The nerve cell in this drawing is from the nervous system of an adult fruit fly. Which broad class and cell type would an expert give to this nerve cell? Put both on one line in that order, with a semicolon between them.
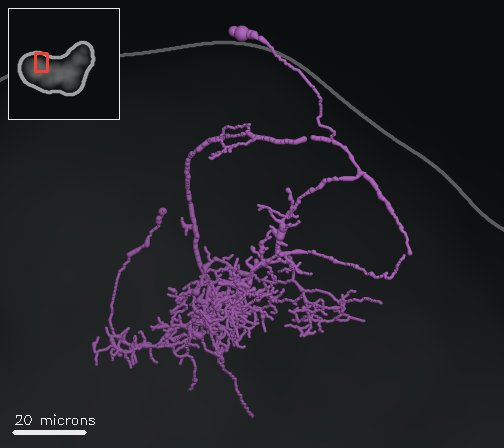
central-brain intrinsic neuron; PLP258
